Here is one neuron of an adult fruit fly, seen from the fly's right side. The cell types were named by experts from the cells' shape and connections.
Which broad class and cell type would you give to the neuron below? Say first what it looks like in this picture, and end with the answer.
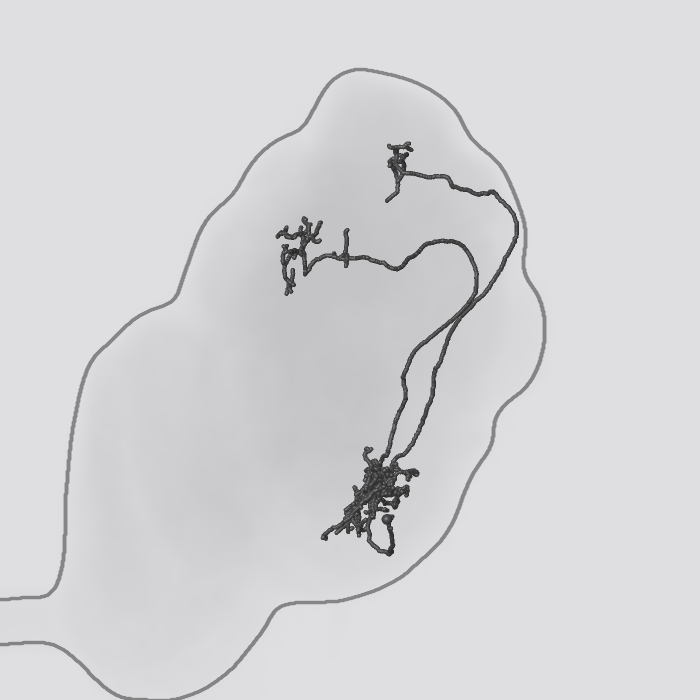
Its cell body lies at the bottom of the picture. In this view it is taller than it is wide. It is a central-brain intrinsic neuron. Its cell type is GNG487.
